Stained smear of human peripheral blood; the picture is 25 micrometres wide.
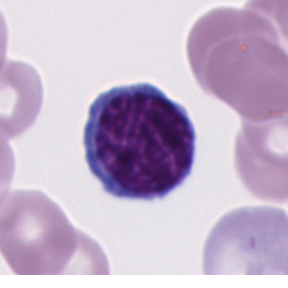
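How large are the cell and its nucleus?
The cell is about 10 micrometres across, and the round nucleus is about 9 micrometres across, filling about 80% of the cell's area.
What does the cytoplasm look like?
It is blue and forms only a thin rim around the nucleus, widest on the left side of the cell.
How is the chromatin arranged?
It is coarsely clumped.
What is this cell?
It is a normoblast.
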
